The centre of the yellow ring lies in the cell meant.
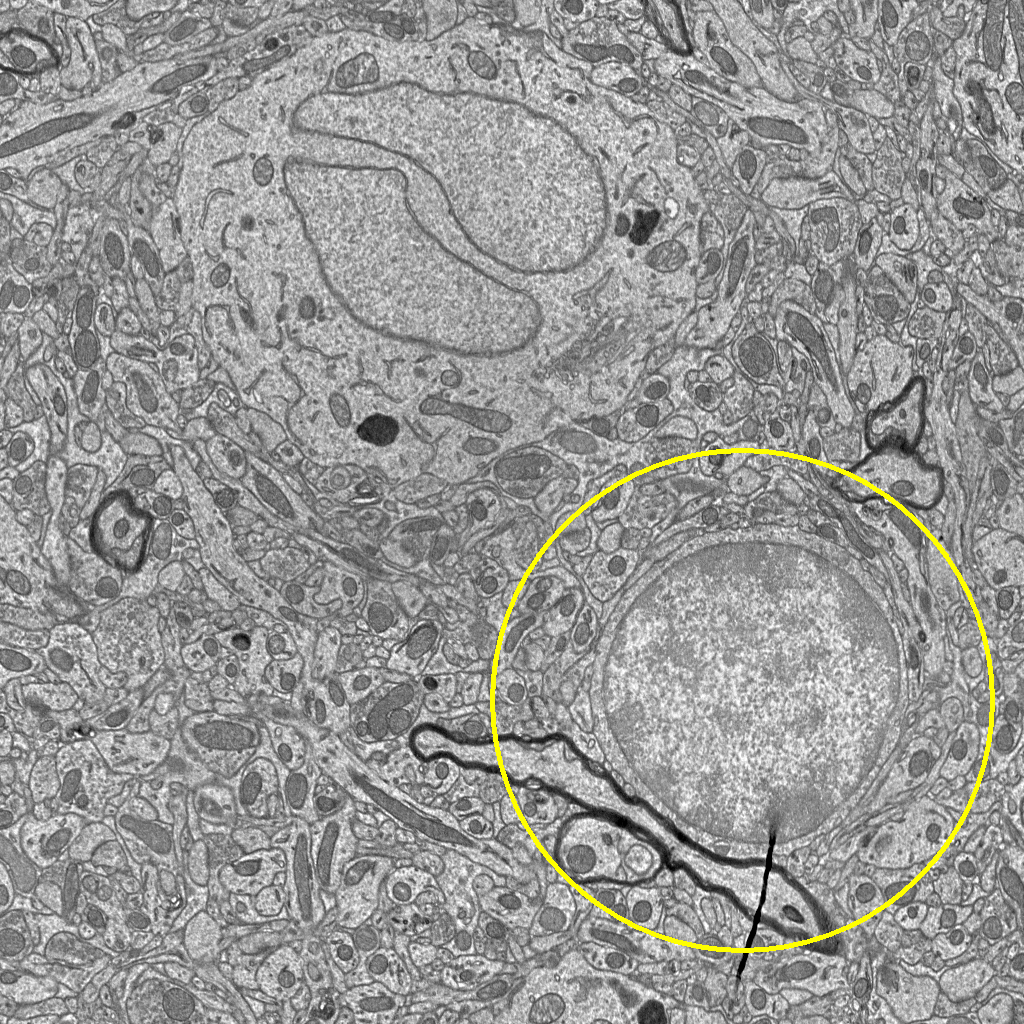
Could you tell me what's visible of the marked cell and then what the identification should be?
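Round nucleus with a nearly circular outline, lying entirely within the ring. Its envelope is smooth and free of infoldings. Chromatin appears mottled: darker irregular patches are scattered over a paler background. The marked cell is an oligodendrocyte.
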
